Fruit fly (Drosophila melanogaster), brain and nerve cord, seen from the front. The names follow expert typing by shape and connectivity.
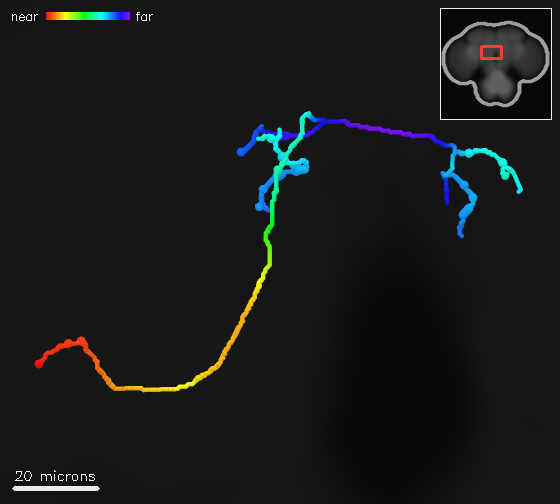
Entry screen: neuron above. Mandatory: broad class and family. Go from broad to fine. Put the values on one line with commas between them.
sensory neuron entering the brain, class olfactory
